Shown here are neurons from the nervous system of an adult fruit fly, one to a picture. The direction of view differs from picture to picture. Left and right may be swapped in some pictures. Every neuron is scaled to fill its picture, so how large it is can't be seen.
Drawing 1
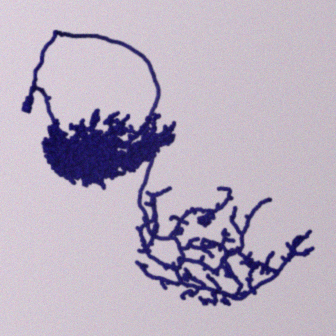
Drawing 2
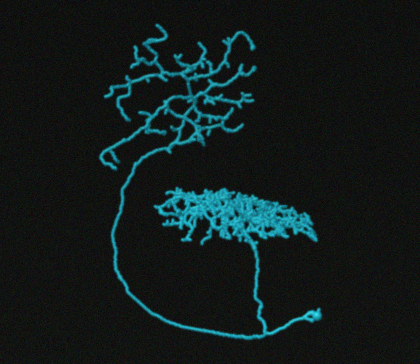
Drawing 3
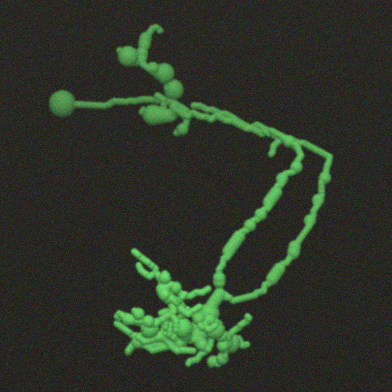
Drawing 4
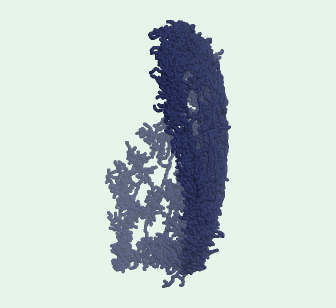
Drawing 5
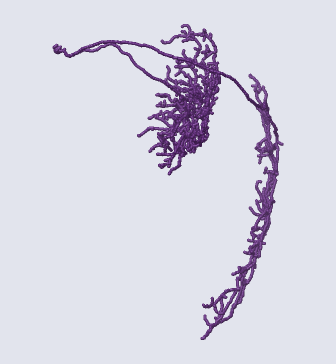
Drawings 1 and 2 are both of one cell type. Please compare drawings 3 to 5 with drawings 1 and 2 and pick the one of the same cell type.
Drawing 5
